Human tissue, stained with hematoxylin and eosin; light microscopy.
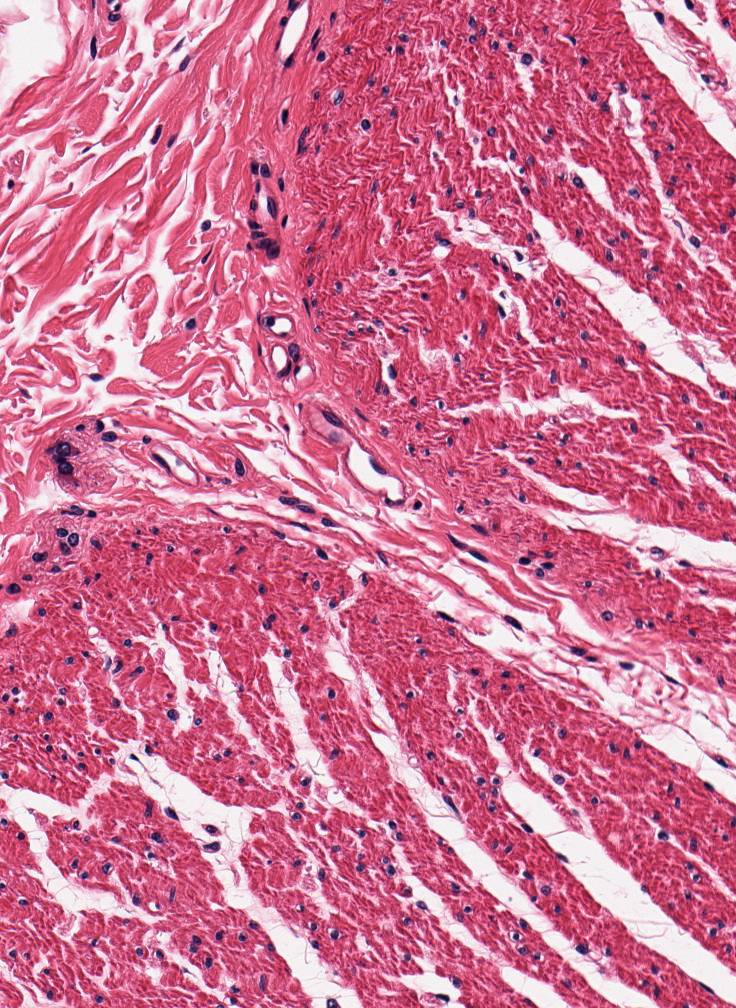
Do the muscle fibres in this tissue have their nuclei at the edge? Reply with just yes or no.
No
